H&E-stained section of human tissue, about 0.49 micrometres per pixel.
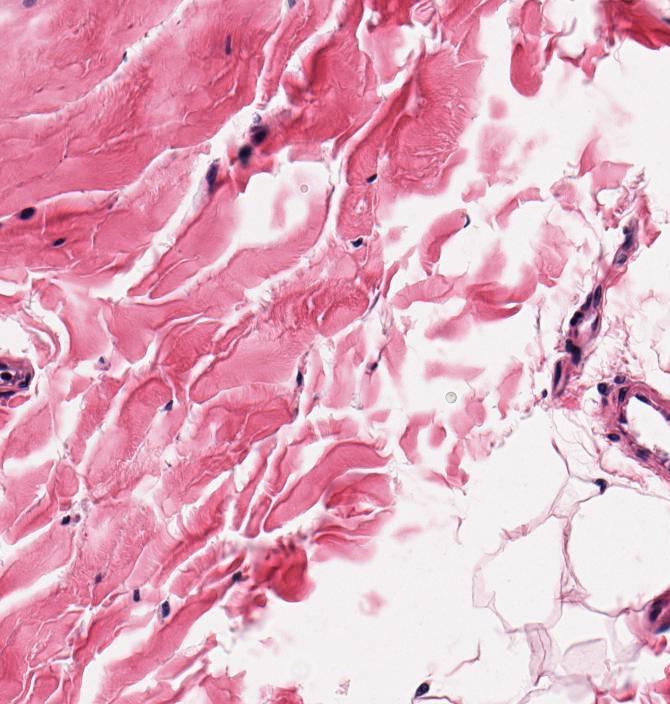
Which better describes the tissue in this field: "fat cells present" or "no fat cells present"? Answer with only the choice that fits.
Fat cells present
